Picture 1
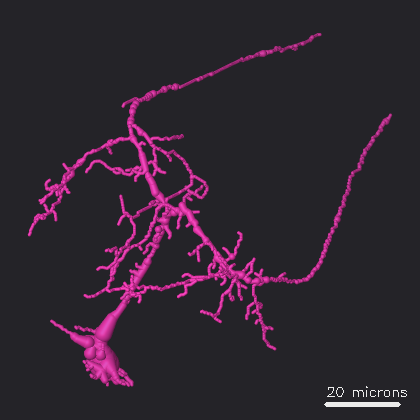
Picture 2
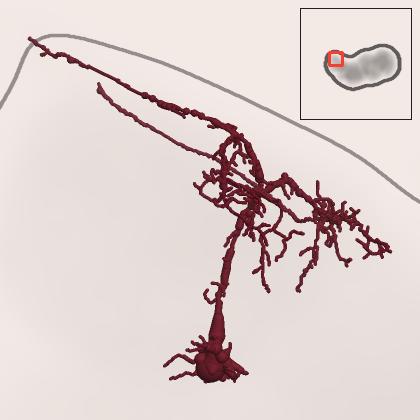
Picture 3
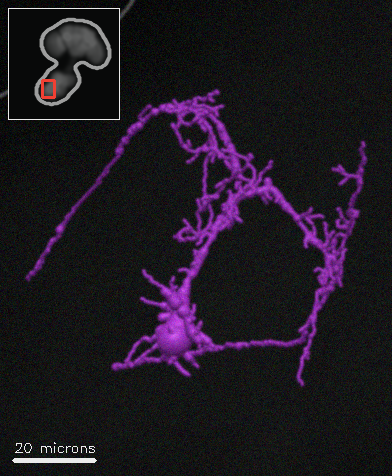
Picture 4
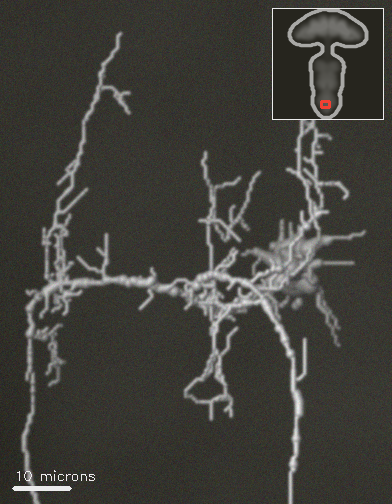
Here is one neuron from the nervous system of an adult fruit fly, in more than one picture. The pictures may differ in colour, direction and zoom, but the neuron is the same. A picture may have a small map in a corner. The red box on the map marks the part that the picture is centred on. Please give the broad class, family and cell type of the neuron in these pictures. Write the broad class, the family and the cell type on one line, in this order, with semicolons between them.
efferent neuron of the nerve cord; hemilineage 00B; EN00B026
